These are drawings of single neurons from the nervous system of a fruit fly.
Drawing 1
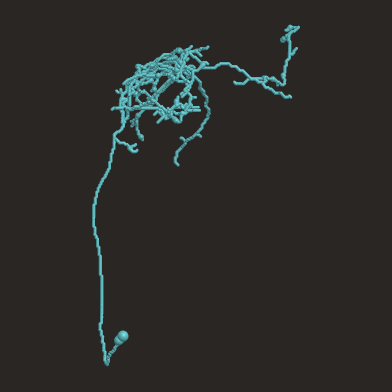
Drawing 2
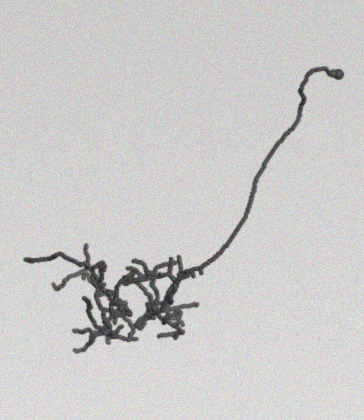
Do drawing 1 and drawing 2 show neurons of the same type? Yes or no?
yes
